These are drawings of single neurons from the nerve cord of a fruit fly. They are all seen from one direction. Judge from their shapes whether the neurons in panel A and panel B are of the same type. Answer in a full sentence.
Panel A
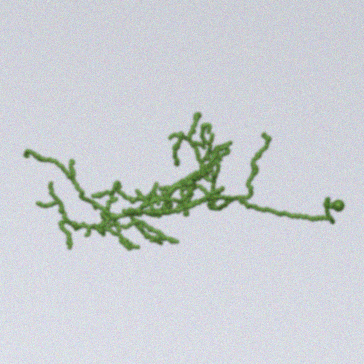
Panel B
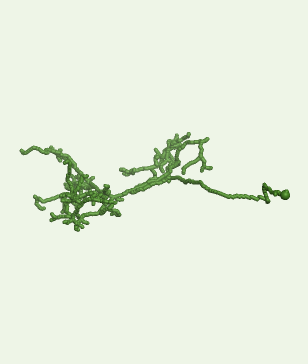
They are of different cell types.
